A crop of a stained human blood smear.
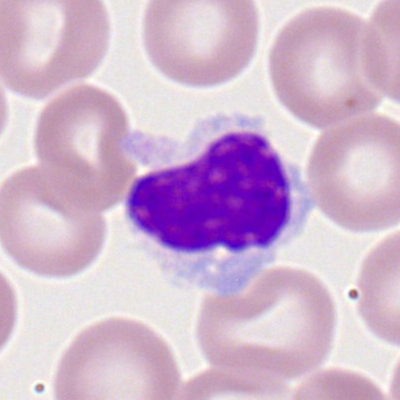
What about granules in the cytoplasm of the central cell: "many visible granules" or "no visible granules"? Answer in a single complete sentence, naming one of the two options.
The cell's cytoplasm contains no granules that can be seen.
